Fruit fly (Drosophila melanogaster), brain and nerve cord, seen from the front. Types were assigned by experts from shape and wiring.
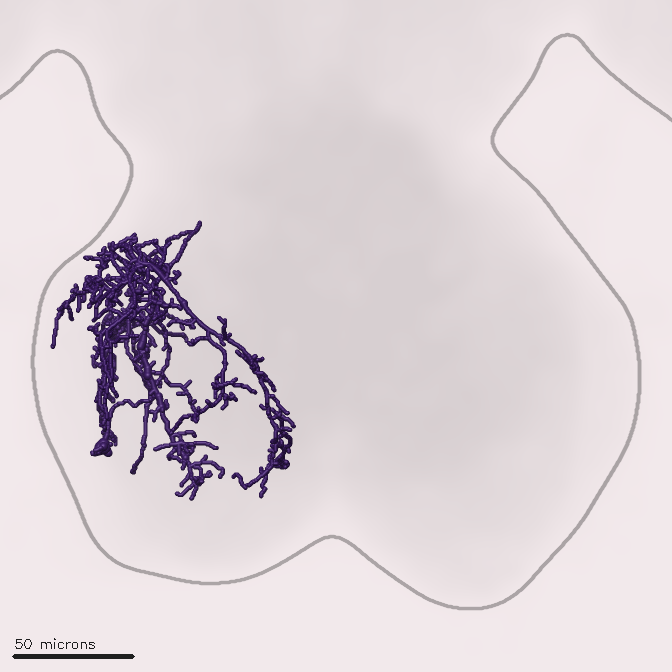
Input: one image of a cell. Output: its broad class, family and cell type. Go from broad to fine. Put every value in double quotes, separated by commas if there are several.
"nerve-cord intrinsic neuron", "hemilineage 03A", "IN03A009"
